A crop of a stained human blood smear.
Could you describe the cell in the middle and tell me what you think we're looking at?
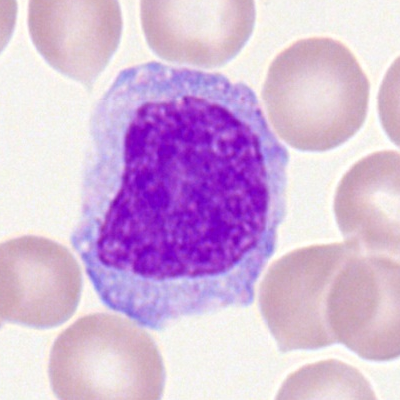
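The outline is irregular and somewhat angular, not smoothly round. A shallow indentation on the left side of the nucleus gives it a bean-like shape, and no distinct nucleolus is visible. The cytoplasm shows only a faint, fine, dusty texture without coarse granules. Cell type: monocyte.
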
